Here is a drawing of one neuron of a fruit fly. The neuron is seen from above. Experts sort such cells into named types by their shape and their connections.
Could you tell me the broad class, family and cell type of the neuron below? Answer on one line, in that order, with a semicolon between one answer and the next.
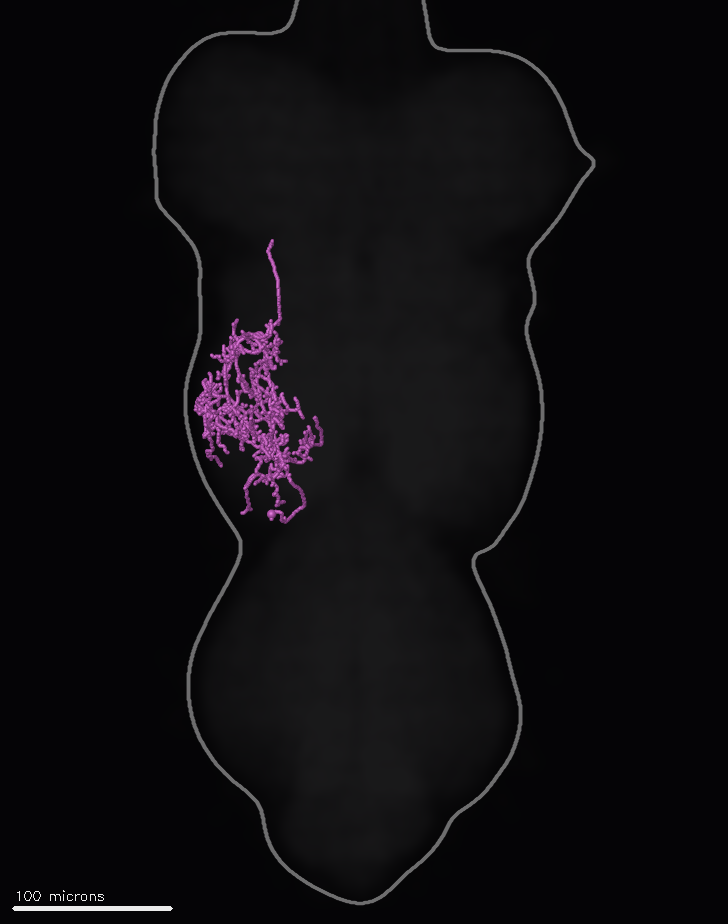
nerve-cord intrinsic neuron; hemilineage 03A; IN03A017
